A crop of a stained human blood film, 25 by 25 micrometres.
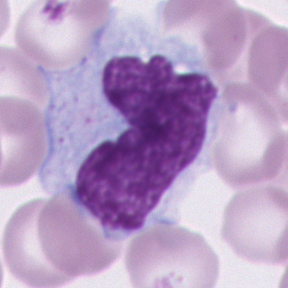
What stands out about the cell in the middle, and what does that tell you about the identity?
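Abundant, pale grey-blue cytoplasm surrounds the nucleus, forming its widest band on the left side. A few fine pink-purple dots are scattered through it. The nucleus is one continuous folded mass, not split into separate lobes. This is a monocyte.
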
